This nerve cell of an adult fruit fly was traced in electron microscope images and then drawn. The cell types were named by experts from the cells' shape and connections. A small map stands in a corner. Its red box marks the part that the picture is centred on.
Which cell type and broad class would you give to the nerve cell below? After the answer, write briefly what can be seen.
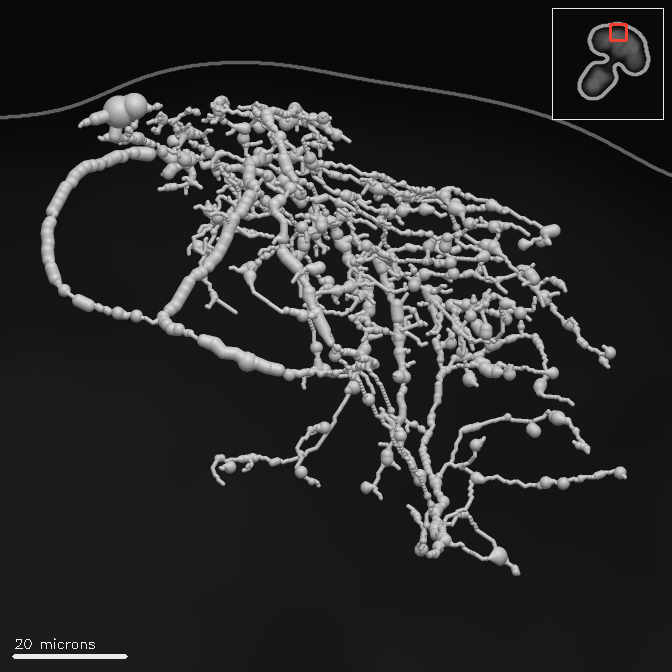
Its cell type is SLP373. This is a central-brain intrinsic neuron. The cell body can be seen at the upper left of the picture. From left to right in the picture it spans about 100 microns.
